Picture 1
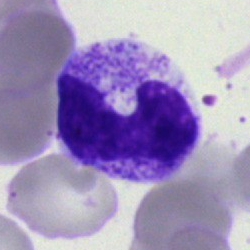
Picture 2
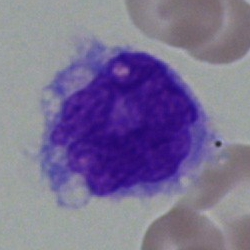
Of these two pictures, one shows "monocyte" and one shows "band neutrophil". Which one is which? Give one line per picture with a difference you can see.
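Picture 1: band neutrophil. The cytoplasm is scattered with fine purple granules.
Picture 2: monocyte. No distinct granules are visible in the cytoplasm.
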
